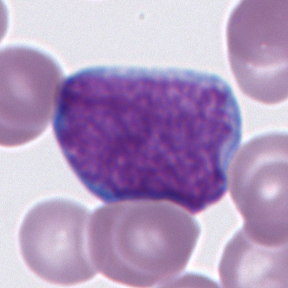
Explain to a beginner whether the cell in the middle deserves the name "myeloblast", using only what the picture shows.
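Granules first: none are visible in the cytoplasm, and that goes with myeloblast.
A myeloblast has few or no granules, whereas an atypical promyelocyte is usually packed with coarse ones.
The cytoplasm is only a thin blue rim and the nucleus fills about 80% of the cell's area, which also sides with myeloblast.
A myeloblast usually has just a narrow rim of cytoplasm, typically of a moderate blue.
The nucleus is a single unlobed mass following the cell's outline, which is angular, with a flattened lower edge where a red cell presses on it, and no vacuoles are seen. So myeloblast fits, and atypical promyelocyte does not.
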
